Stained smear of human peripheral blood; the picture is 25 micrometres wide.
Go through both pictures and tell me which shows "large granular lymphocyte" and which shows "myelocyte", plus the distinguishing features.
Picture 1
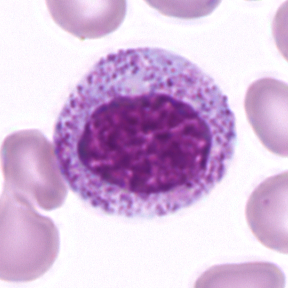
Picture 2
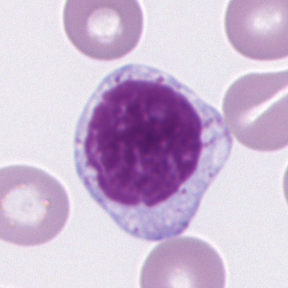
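Myelocyte in picture 1, large granular lymphocyte in picture 2. Outline: picture 1 round and smooth; picture 2 irregular, with a blunt angular corner on the right side. Size: about 16 micrometres across in picture 1, about 15 in picture 2. Nucleus, picture 2: about 11 micrometres across, round in outline, filling about 60% of the cell's area.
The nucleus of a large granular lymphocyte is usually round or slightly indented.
Chromatin, picture 1: coarse, with darker clumps and lighter strands.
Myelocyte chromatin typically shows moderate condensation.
Nucleolus: no distinct one in picture 1, none visible in picture 2.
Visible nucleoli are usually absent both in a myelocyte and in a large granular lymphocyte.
Cytoplasm, picture 1: a rim on all sides of the nucleus, crowded with purple granules. Cytoplasm, picture 2: pale blue, with a few small reddish-purple granules scattered in it. Common to both: red cells lie around the cell, none overlapping it.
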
